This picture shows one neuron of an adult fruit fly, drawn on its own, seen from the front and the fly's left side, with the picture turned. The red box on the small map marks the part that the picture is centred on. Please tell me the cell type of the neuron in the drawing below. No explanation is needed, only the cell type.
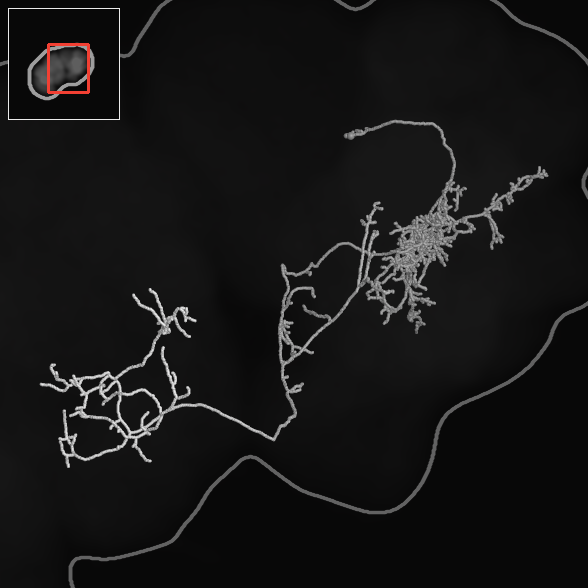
AN19B025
